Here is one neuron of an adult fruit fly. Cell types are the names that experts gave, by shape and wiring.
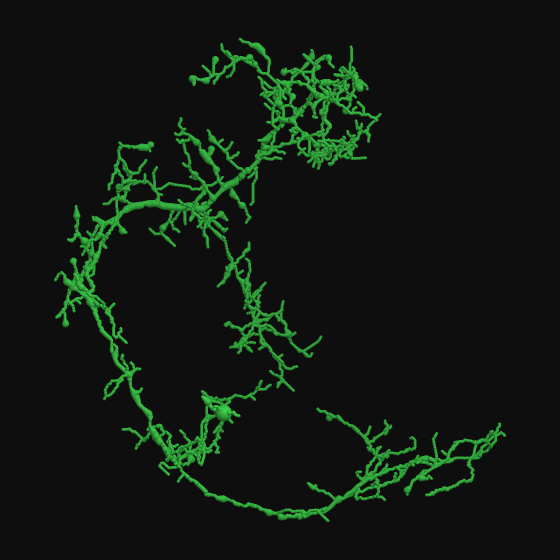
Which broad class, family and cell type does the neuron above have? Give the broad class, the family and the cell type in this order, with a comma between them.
nerve-cord intrinsic neuron, hemilineage 13A, IN13A038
